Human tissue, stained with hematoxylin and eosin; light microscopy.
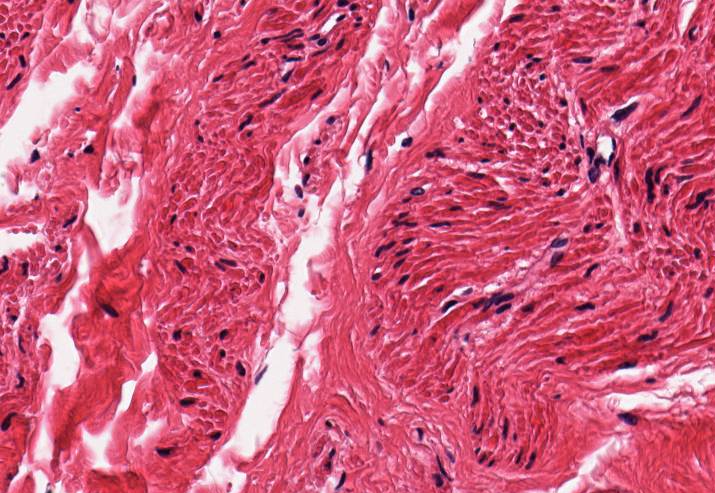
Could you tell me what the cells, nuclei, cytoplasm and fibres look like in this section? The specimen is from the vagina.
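Bundles of spindle cells make up the field, running in differing directions and crossing one another. Their nuclei are dark, elongated and cigar-shaped with blunt ends, and their cytoplasm is abundant and bright pink. No fat cells are present.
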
